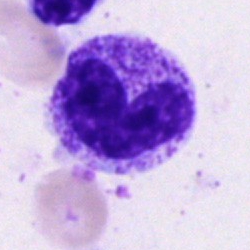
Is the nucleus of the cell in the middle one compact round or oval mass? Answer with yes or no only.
No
